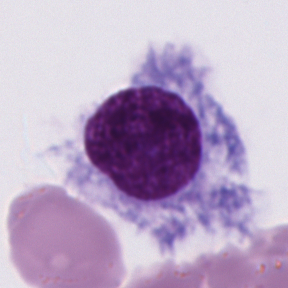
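Hairy cell in a peripheral blood smear. Its border is ragged and frayed rather than smooth, and fine hair-like projections fringe the cytoplasm, longest toward the upper right. The nucleus lies off-centre, toward the left side of the cell. Chromatin is dark purple, with a mottled, clumpy texture.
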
